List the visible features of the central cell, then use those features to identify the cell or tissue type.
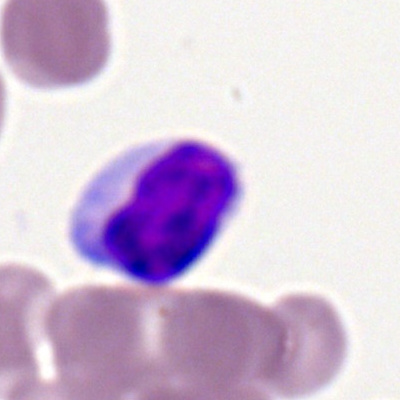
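Smooth oval outline on this one. Chromatin's dense and dark purple, with darker clumps through it. Pale blue cytoplasm, and no granules visible in it. It's a lymphocyte.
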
